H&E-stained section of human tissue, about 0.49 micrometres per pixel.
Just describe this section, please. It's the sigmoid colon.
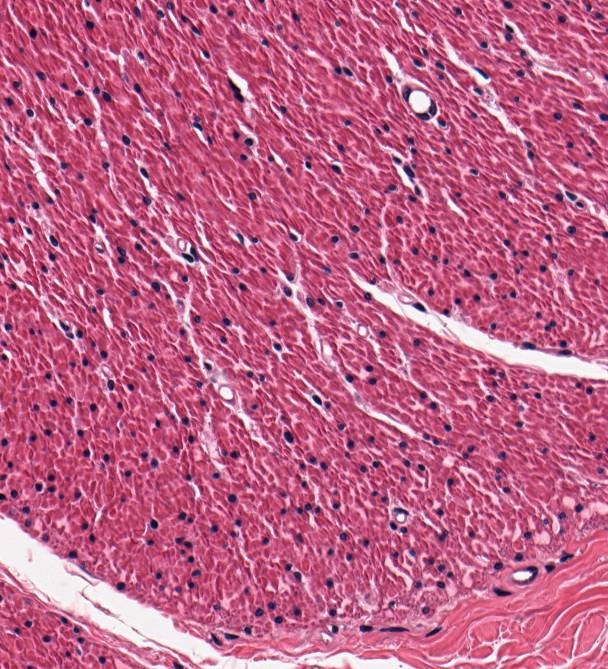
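Filling the field are closely packed muscle fibres, cut mostly in cross or oblique section. Their cytoplasm stains a deep, even pink. Small, round, dark blue nuclei lie within the fibre profiles rather than flattened against their edges, scattered fairly evenly across the whole field.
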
